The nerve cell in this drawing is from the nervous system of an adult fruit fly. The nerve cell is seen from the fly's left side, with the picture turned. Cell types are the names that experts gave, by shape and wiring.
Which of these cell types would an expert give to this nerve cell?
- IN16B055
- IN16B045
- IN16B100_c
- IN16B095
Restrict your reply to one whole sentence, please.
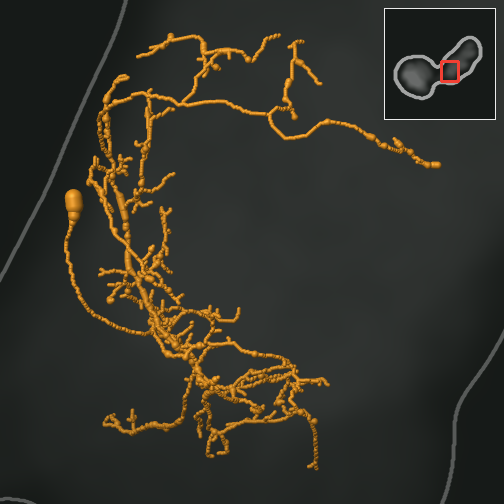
Regarding its cell type, the nerve cell is IN16B055.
